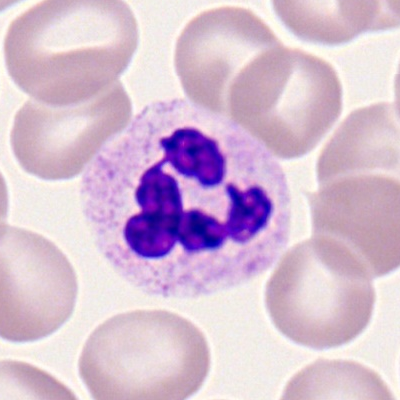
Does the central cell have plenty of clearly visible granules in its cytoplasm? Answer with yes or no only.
Yes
